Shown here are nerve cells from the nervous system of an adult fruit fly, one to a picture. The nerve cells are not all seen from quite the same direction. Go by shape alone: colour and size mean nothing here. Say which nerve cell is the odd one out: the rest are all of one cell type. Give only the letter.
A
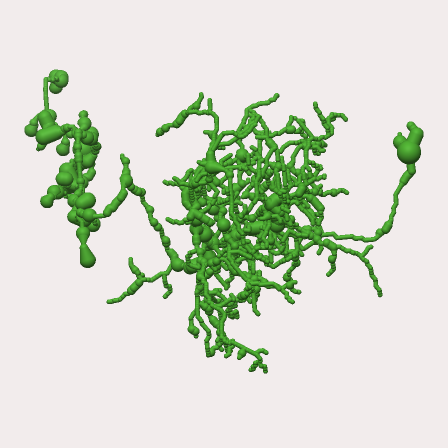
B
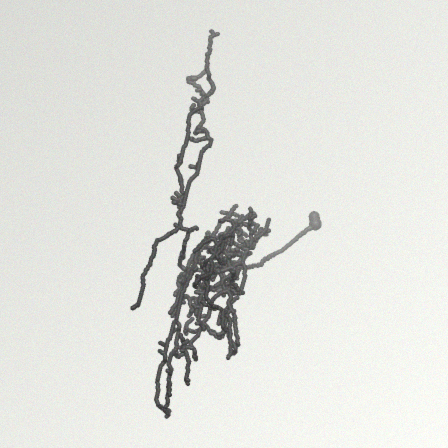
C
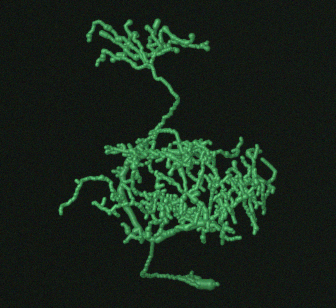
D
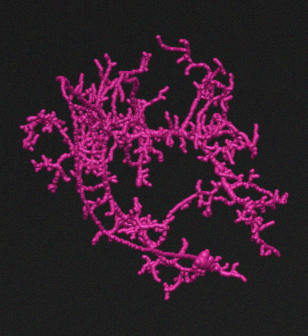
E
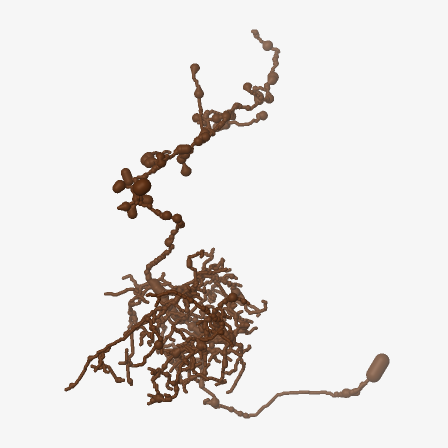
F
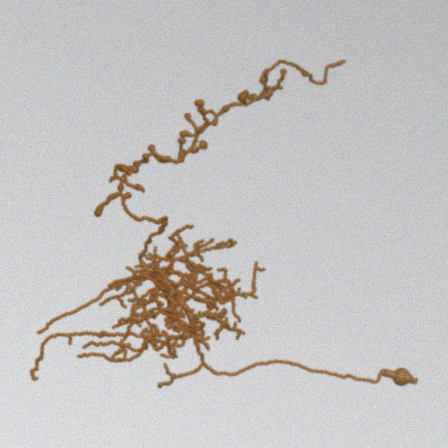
D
